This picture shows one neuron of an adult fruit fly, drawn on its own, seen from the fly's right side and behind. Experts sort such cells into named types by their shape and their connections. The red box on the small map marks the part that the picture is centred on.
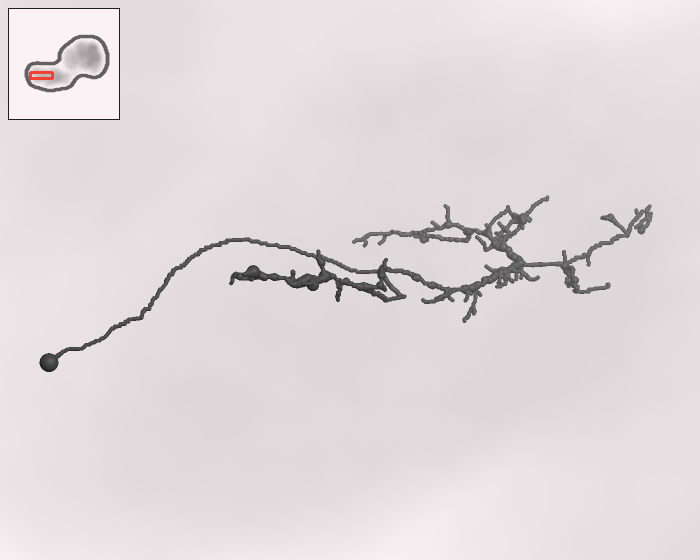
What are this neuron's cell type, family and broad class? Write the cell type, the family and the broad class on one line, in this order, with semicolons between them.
IN21A041; hemilineage 21A; nerve-cord intrinsic neuron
